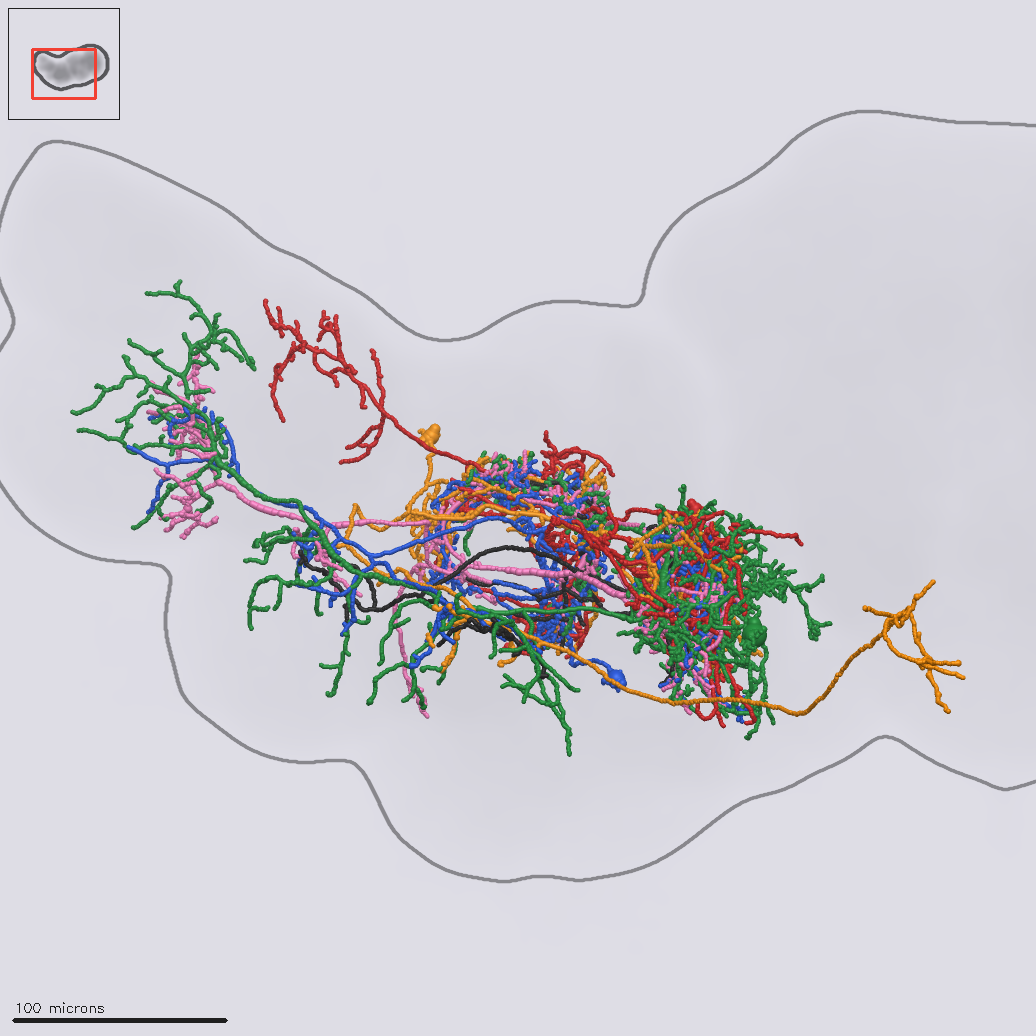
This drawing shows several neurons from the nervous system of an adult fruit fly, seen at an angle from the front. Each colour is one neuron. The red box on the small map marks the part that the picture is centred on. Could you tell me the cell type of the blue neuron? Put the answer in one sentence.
The cell type is IN07B008.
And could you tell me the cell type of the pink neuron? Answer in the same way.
The cell type is IN12B005.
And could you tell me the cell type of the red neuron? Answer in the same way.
The cell type is IN03B016.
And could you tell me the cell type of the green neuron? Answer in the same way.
The cell type is IN08B001.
